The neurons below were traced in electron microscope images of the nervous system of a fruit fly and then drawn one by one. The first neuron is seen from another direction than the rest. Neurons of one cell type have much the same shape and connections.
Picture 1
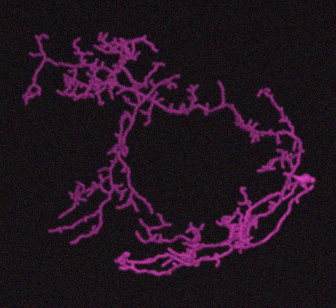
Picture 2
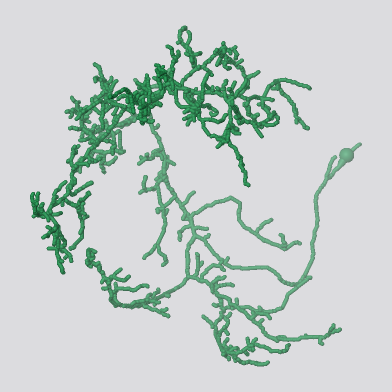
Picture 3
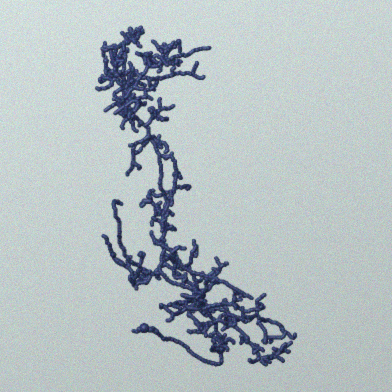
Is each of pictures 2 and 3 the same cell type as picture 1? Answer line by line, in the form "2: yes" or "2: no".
2: yes
3: no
